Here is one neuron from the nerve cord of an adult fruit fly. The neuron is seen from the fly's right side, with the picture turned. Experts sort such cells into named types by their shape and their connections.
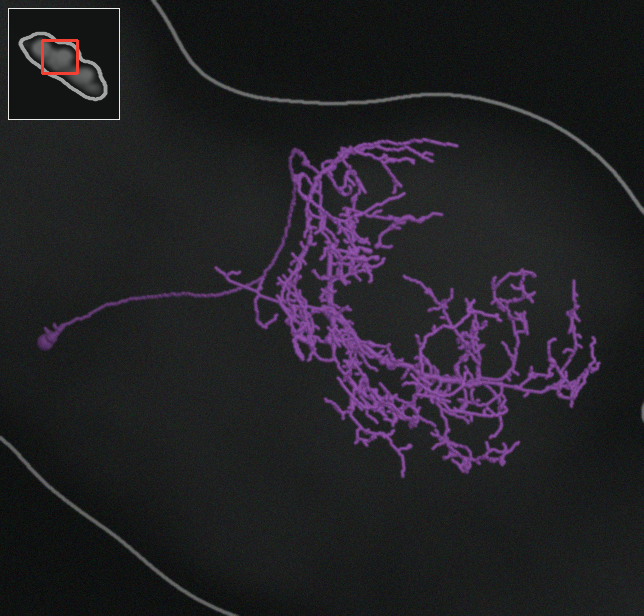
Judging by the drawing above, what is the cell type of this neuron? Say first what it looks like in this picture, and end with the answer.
More than a hundred branch ends can be seen. In this view it is wider than it is tall. This is a nerve-cord intrinsic neuron. Its cell type is IN01A030.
